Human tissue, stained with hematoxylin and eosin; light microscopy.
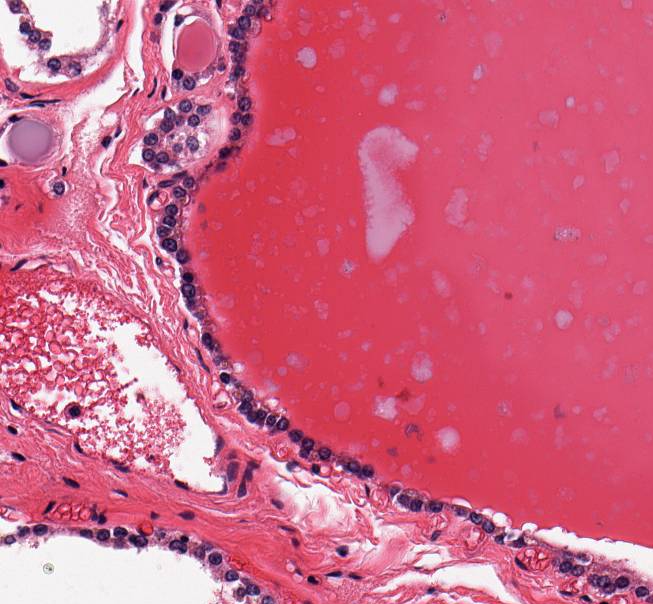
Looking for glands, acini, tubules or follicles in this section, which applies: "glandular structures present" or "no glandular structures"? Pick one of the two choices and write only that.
Glandular structures present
